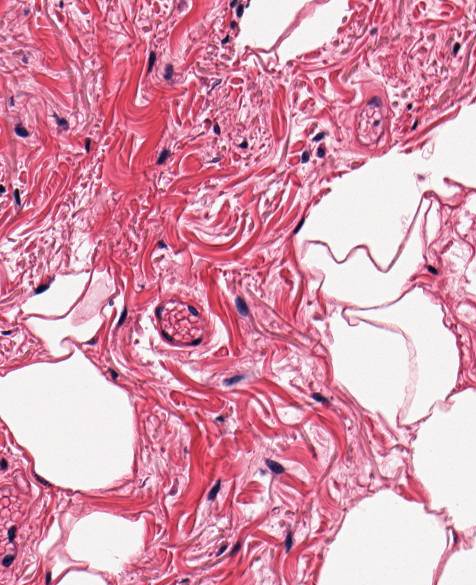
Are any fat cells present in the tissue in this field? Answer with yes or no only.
Yes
